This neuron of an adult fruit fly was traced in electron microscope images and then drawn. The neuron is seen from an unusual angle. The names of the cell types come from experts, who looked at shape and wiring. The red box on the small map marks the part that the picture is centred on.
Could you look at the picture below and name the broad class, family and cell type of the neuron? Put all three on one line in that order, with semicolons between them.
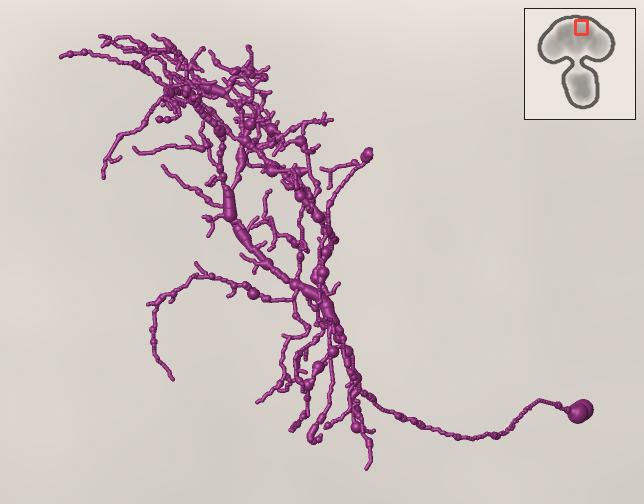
central-brain intrinsic neuron; hemilineage EBa1; CRE052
